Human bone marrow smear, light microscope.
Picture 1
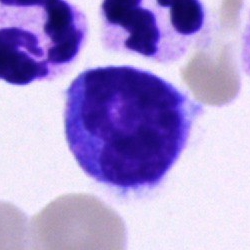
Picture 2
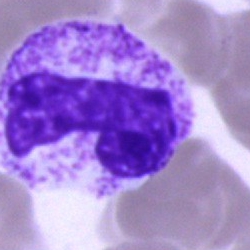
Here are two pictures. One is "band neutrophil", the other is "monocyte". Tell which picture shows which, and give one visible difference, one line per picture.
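In picture 1 we see a monocyte: No granules are visible in the cytoplasm.
In picture 2 we see a band neutrophil: Small purple granules are scattered throughout the cytoplasm.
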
